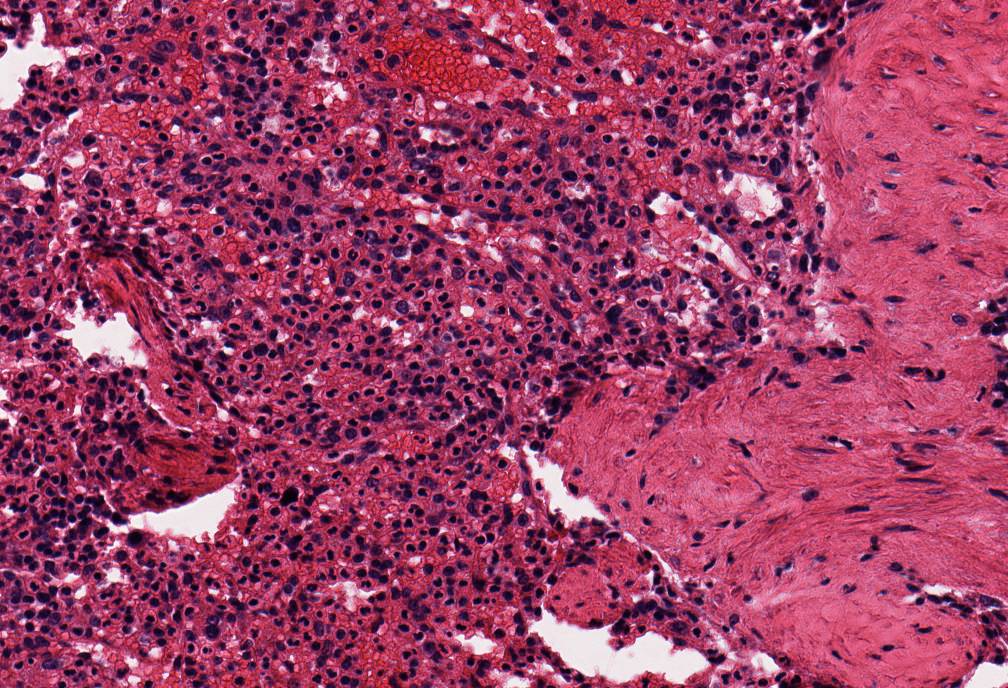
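Spleen: a dense sheet of closely packed cells, most with small round dark nuclei, fills the left and centre, with pink fibrous tissue on the right. Red blood cells scatter through the sheet, crowding near top centre; note the small pink fibrillar bundle at left middle.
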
